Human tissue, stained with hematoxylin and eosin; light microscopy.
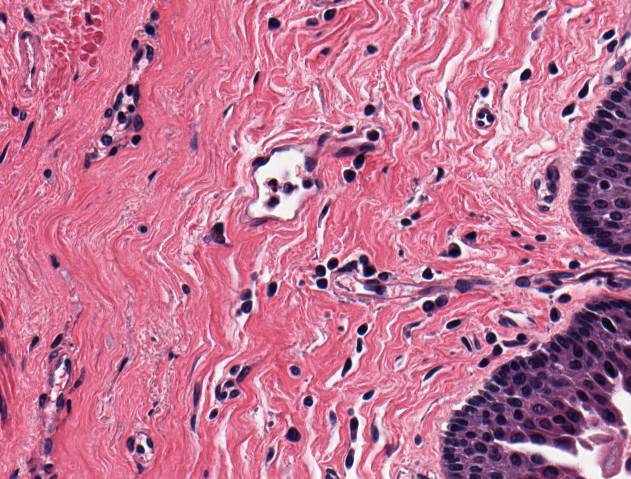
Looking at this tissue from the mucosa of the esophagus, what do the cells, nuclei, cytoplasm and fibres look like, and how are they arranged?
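Dense pink fibrous stroma occupies most of the field; epithelium is present only along the right edge. The collagen bundles of the stroma are wavy rather than straight. Fibroblasts with elongated dark nuclei are scattered between these bundles. Near the centre of the field lies a small thin-walled vessel with an open white lumen.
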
